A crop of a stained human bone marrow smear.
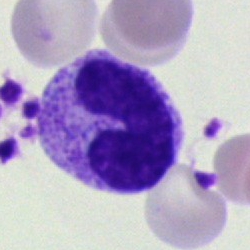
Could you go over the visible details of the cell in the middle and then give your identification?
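A smooth, rounded oval outline encloses the cell. Its nucleus is kidney-shaped with a deep notch on the left side, fills most of the cell and sits toward the right. No nucleoli are visible in the nucleus. The cell is a band neutrophil.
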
